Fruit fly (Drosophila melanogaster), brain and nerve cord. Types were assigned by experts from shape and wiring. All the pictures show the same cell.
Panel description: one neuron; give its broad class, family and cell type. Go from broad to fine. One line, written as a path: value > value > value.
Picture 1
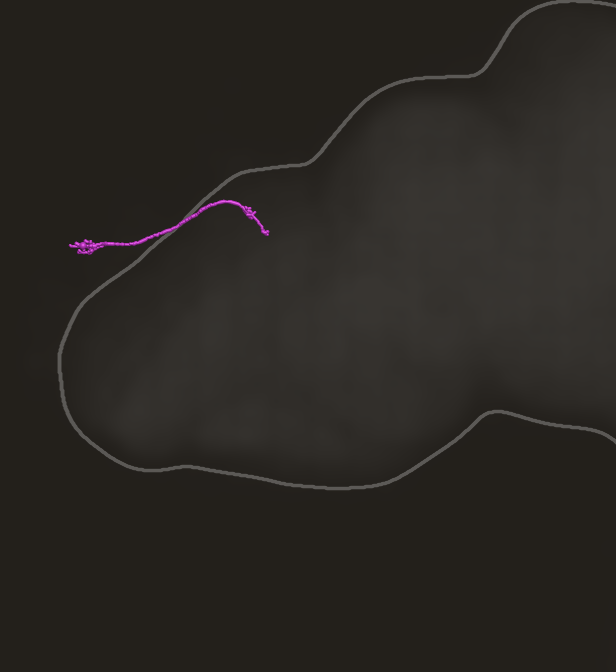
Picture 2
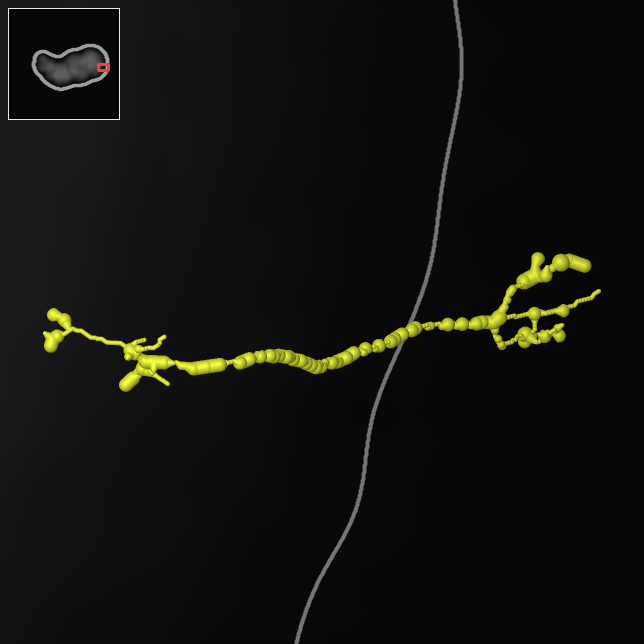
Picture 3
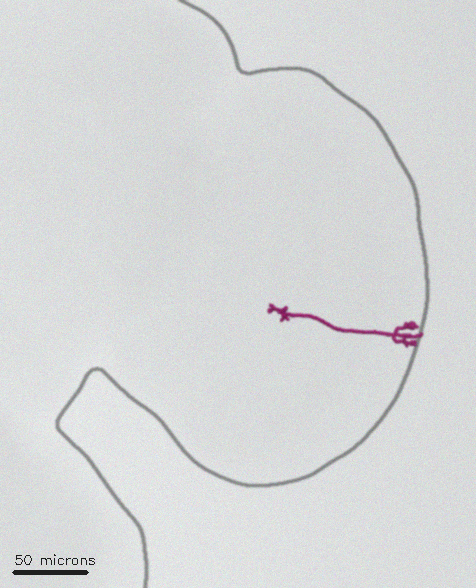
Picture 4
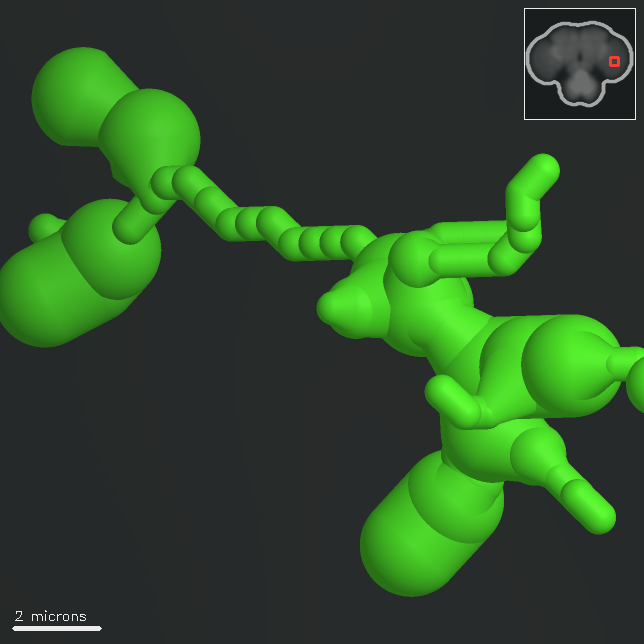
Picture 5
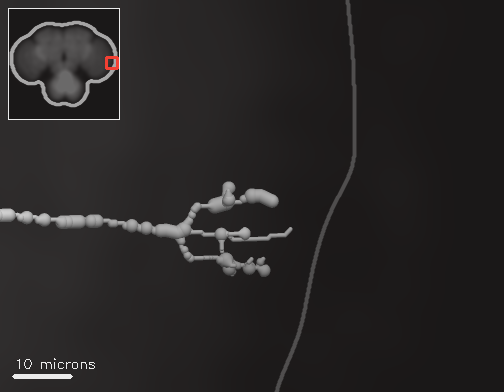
optic-lobe intrinsic neuron > L > L4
